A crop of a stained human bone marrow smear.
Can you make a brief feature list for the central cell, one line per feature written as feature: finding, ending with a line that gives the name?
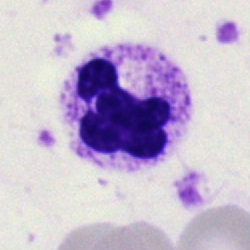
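Shape of outline: round
Chromatin: dense, staining very dark purple
Nucleoli: none visible in the nucleus
Vacuoles: none seen in the cytoplasm
Name: segmented neutrophil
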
